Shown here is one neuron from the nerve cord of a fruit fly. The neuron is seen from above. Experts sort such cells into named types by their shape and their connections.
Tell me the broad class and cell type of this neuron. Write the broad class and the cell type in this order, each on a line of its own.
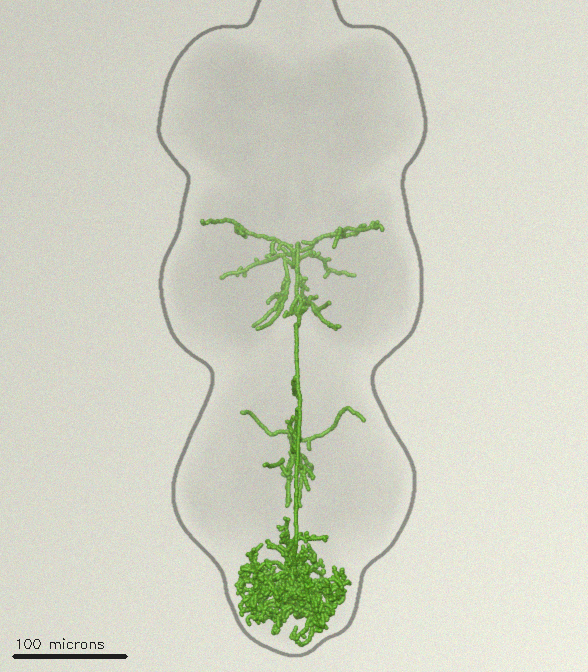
nerve-cord intrinsic neuron
INXXX084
